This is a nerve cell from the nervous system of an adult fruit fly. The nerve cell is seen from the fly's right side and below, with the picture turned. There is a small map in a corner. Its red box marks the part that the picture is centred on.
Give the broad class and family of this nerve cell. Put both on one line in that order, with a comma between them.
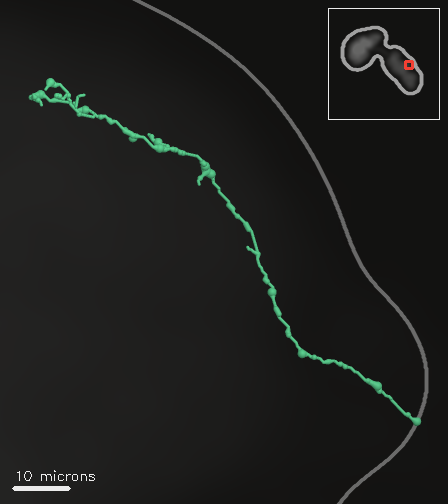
sensory neuron entering the nerve cord, class mechanosensory tactile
